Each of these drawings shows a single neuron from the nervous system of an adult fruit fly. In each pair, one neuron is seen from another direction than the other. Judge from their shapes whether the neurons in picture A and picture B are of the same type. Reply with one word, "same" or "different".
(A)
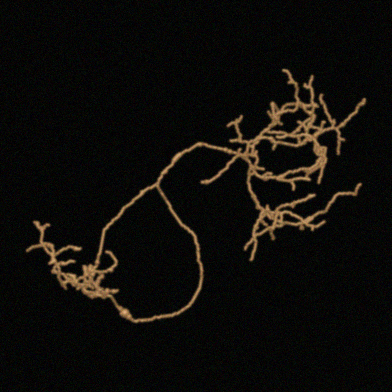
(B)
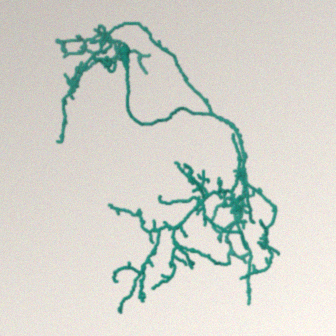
same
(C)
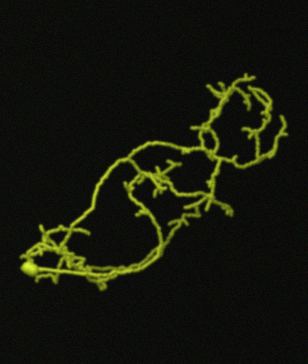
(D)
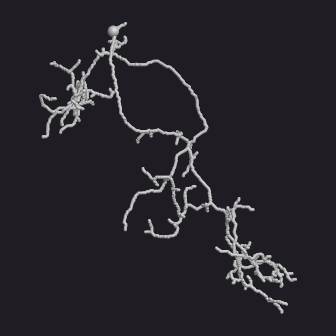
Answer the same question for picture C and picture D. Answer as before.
same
